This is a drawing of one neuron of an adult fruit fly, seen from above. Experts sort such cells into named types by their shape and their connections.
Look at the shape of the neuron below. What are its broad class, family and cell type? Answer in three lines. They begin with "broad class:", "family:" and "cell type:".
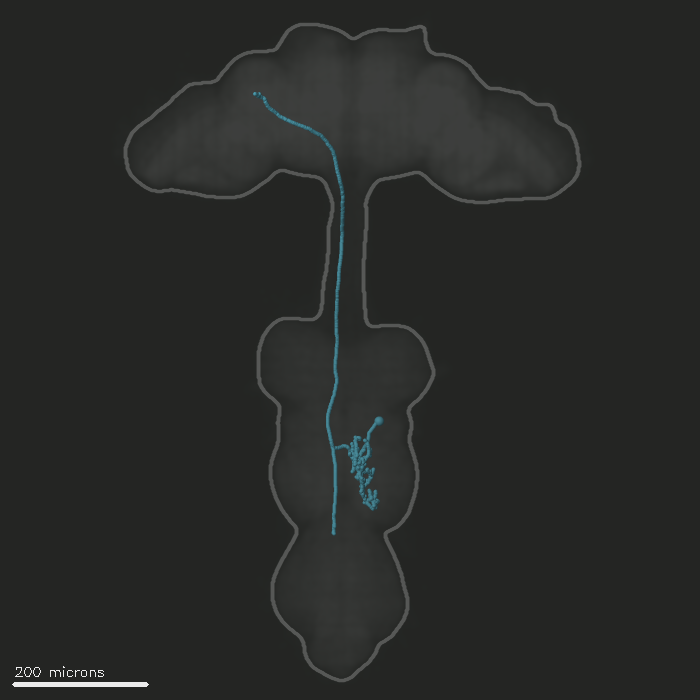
broad class: ascending neuron
family: hemilineage 10B
cell type: AN10B034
